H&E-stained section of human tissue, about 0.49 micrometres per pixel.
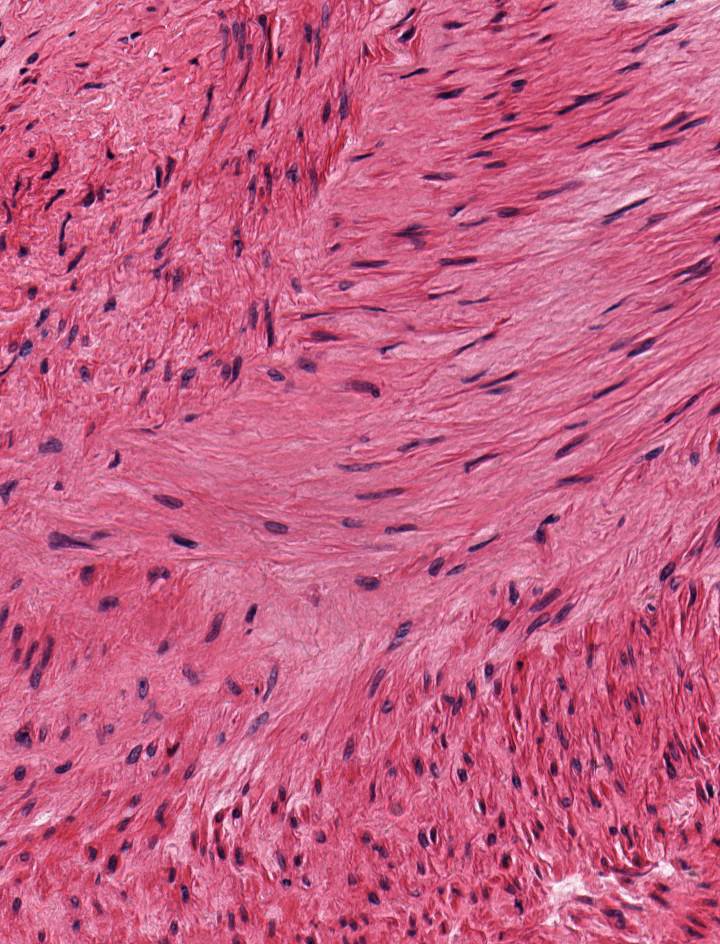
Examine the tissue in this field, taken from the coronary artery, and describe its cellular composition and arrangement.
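Notice it's nothing but bundles of spindle cells, heading in different directions and meeting each other. Where a nucleus is cut lengthwise it's elongated and cigar-shaped, with blunt ends. Plenty of pink, finely fibrillar cytoplasm fills in between the nuclei. And the nuclei sit further apart in the central oblique band than down at the lower right.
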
